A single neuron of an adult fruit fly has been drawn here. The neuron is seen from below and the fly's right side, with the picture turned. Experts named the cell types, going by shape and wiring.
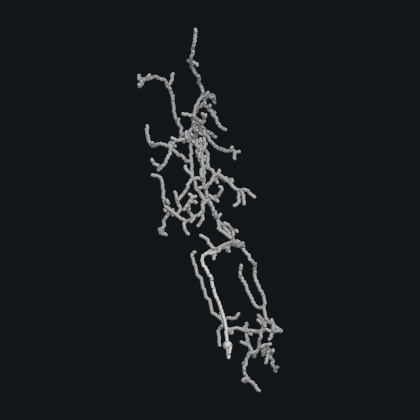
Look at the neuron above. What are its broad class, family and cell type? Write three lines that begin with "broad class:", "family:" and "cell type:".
broad class: nerve-cord intrinsic neuron
family: hemilineage 16B
cell type: IN16B071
